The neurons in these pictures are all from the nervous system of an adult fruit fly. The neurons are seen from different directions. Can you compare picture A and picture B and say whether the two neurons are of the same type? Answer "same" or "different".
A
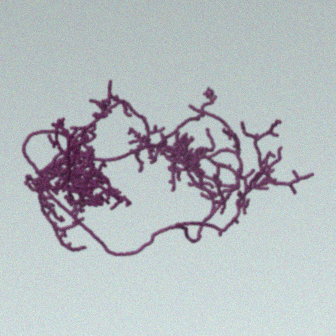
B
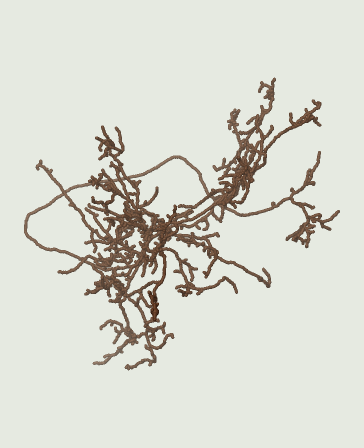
different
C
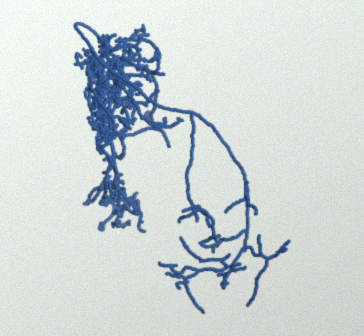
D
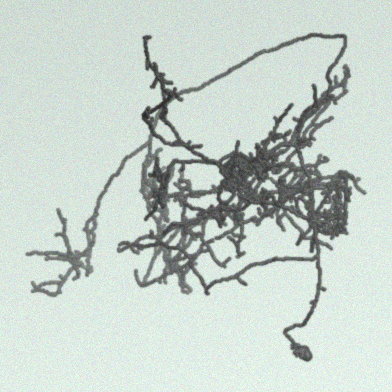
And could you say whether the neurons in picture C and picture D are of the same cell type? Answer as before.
different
